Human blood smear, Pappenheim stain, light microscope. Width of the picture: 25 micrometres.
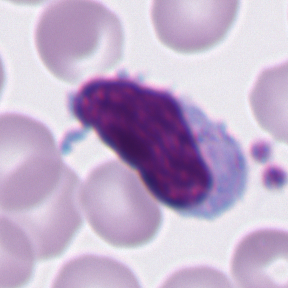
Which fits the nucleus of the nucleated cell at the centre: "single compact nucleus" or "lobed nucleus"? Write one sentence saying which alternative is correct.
This cell's nucleus is a single compact mass, round, oval or kidney-shaped.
